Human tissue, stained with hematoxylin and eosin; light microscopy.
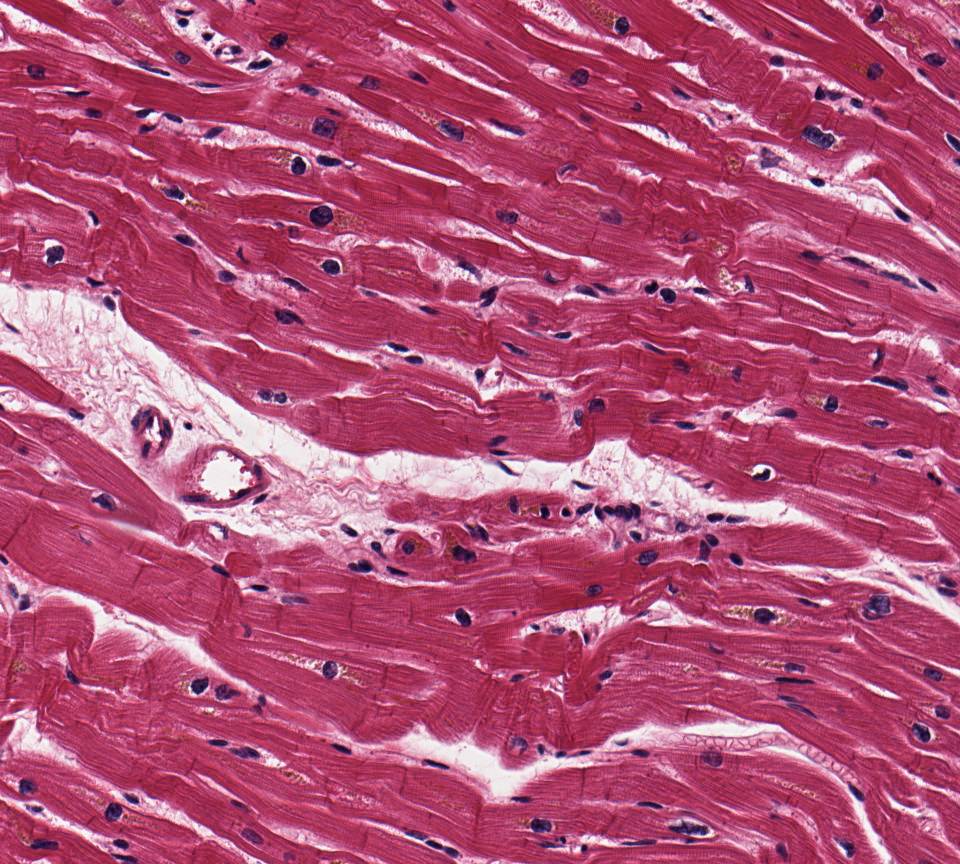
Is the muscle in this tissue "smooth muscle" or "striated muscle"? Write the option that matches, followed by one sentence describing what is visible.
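Striated muscle. The muscle fibres show fine transverse cross-striations along their length.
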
